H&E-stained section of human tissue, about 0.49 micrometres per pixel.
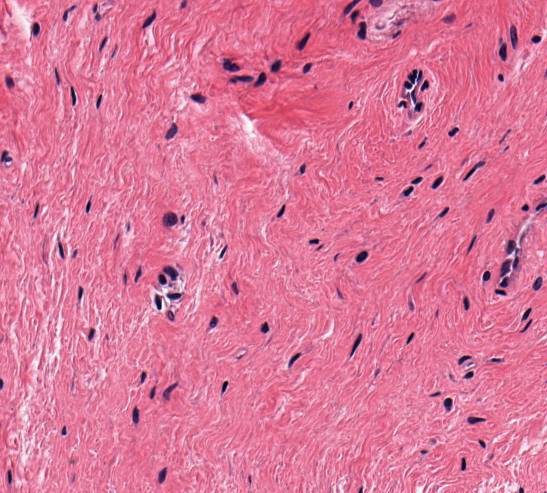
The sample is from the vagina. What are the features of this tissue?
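What you've got here is dense pink collagenous tissue filling the whole field, and there's no epithelium anywhere. The fibres are fine and wavy, packed closely into interwoven bundles. Nuclei are sparse and widely spaced, set apart by plenty of collagen; they're small, dark and mostly elongated or spindle-shaped, as in fibroblasts.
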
